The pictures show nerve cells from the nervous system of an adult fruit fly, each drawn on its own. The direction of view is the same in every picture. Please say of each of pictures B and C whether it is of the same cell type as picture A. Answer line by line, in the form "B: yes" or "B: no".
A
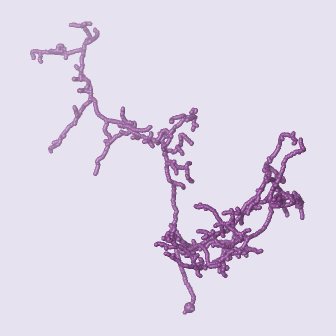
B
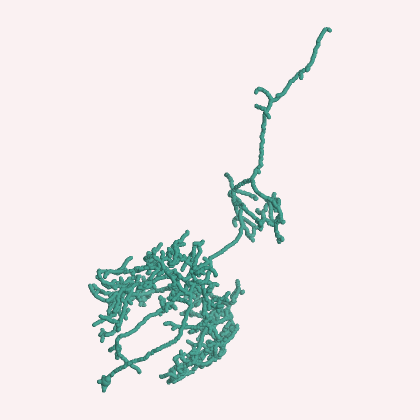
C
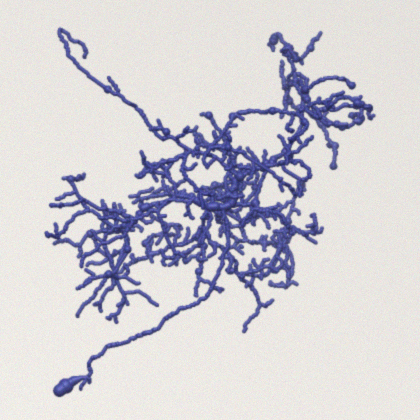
B: no
C: no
